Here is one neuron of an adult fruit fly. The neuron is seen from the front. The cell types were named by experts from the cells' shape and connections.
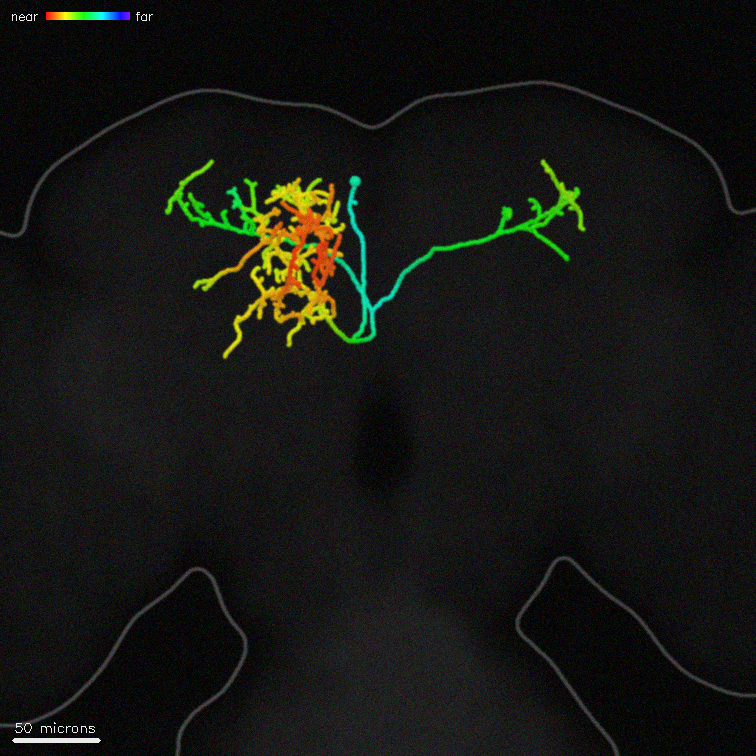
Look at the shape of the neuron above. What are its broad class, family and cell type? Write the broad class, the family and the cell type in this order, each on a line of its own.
central-brain intrinsic neuron
hemilineage DM1_antero_dorsal
CRE080_b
